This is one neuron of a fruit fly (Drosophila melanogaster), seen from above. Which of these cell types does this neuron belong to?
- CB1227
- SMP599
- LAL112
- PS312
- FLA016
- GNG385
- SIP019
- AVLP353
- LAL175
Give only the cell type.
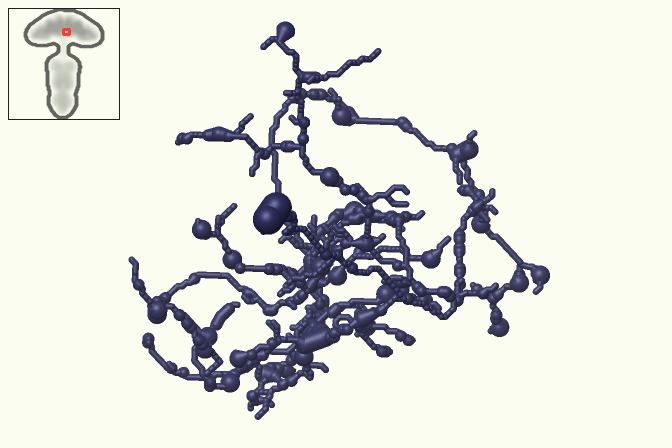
CB1227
